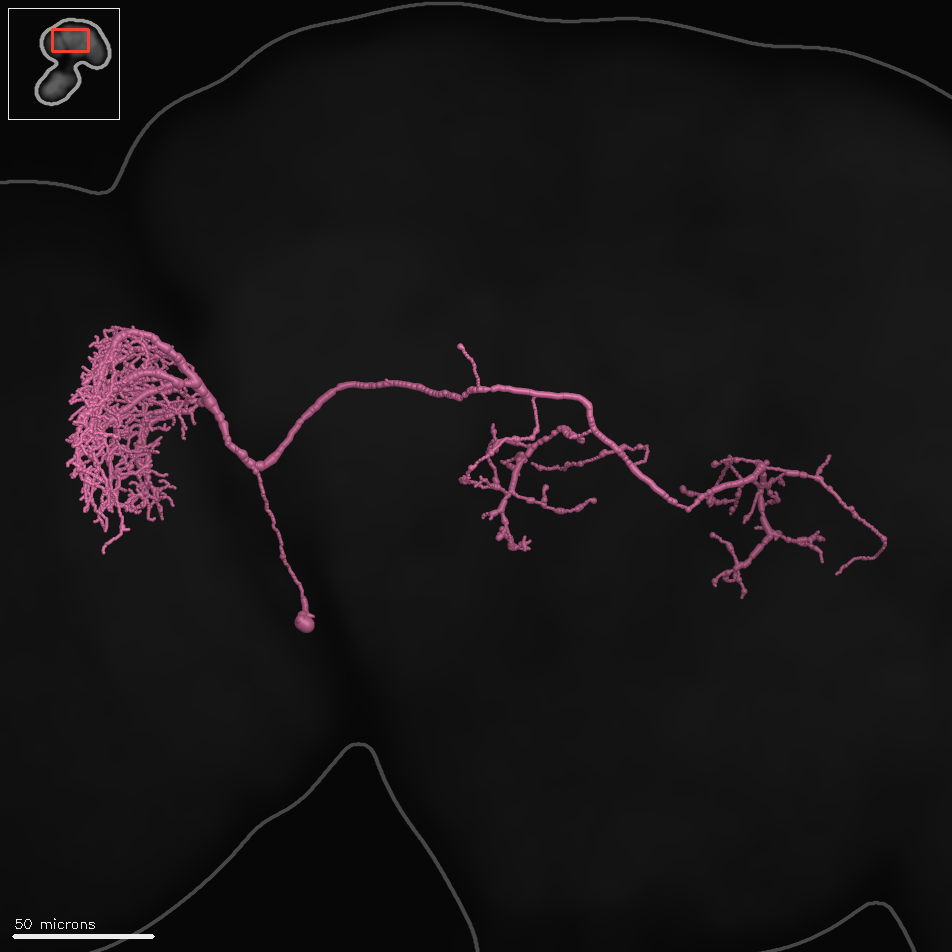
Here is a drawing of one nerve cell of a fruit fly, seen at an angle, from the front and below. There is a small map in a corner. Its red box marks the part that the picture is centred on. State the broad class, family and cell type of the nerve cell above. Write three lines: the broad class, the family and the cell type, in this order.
visual projection neuron
LoVP
LoVP85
